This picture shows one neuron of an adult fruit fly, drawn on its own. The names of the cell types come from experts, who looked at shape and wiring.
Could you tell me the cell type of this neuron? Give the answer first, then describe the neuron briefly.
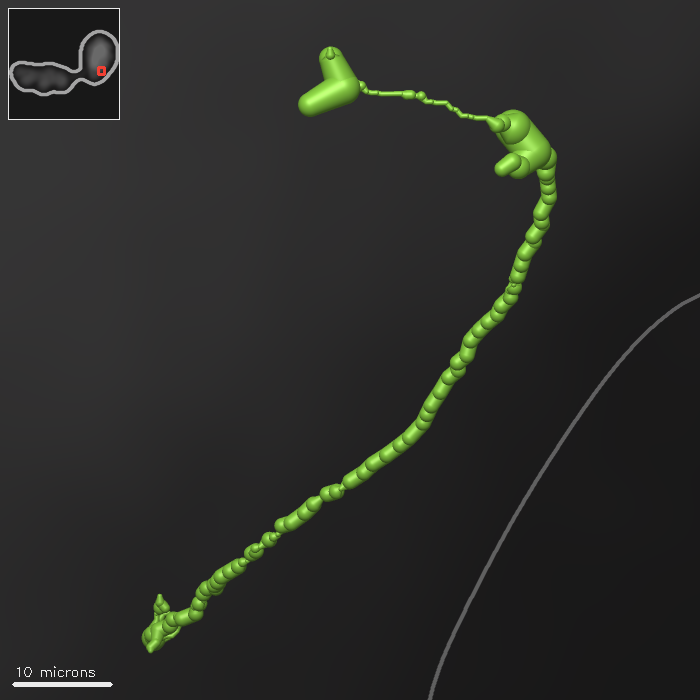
It is of cell type L1. Its broad class is optic-lobe intrinsic neuron. No cell body is drawn. By the scale bar it is about 65 microns tall in this view. There are a dozen or fewer branch ends.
